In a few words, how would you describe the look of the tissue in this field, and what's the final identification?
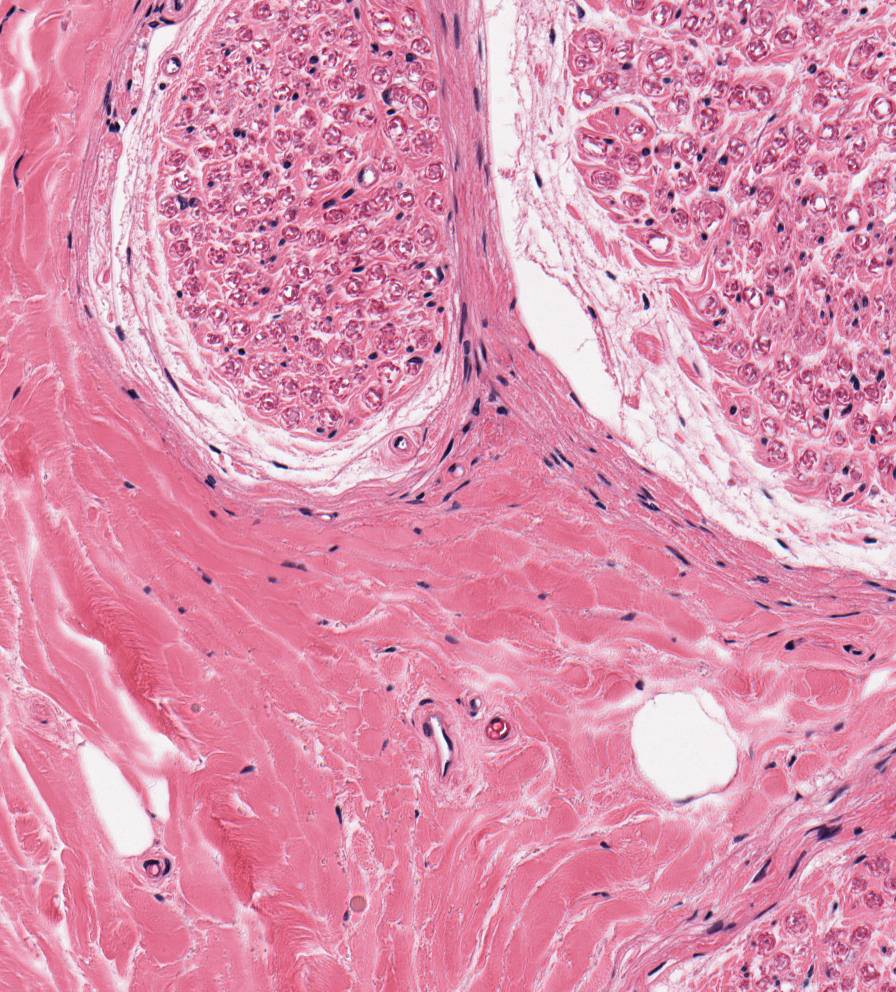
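Two large rounded bundles occupy the upper half of the field, with a third partly visible in the bottom right corner. Each bundle consists of many small round nerve fibre profiles in cross section, each showing a central pink axon within a clear ring. Small dark nuclei are scattered among the fibre profiles. Just below centre, a small vessel holds red blood cells. The tissue is tibial nerve.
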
